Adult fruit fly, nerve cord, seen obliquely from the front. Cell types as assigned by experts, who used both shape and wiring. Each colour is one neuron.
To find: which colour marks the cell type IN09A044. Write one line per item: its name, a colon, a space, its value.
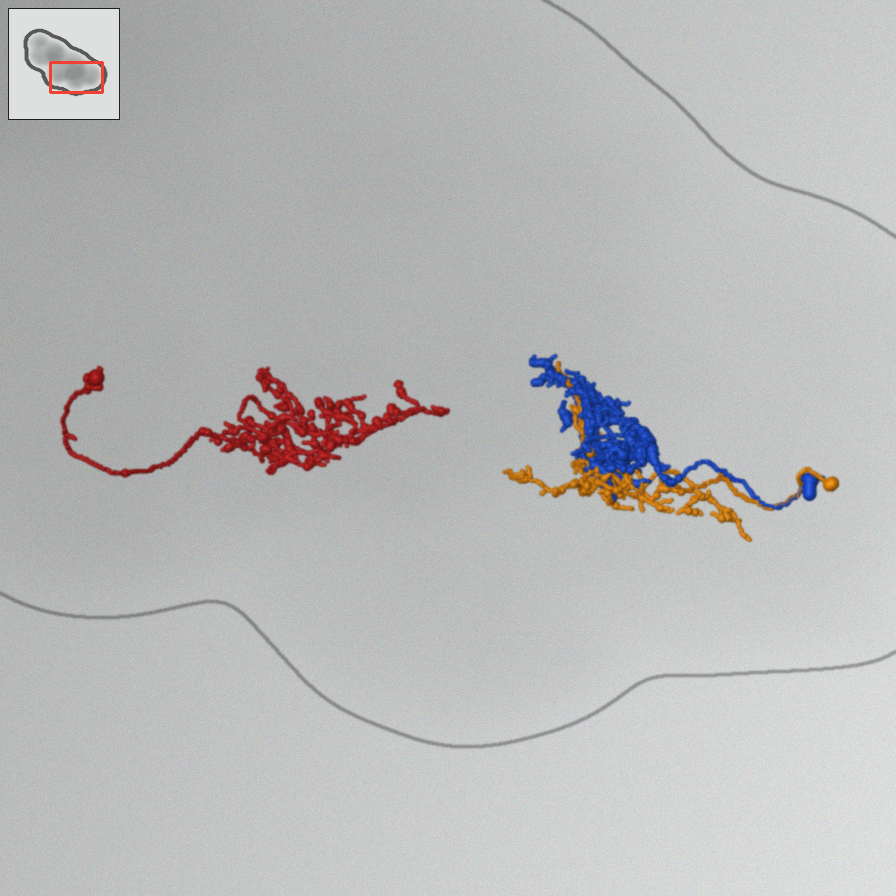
colour: red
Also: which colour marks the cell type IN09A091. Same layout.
colour: orange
